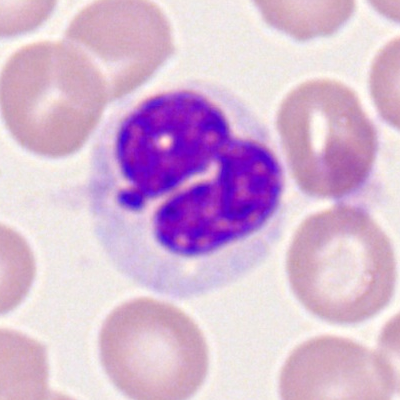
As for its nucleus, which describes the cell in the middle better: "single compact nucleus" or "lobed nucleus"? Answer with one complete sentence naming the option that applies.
The nucleus of this cell is divided into two or more lobes.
